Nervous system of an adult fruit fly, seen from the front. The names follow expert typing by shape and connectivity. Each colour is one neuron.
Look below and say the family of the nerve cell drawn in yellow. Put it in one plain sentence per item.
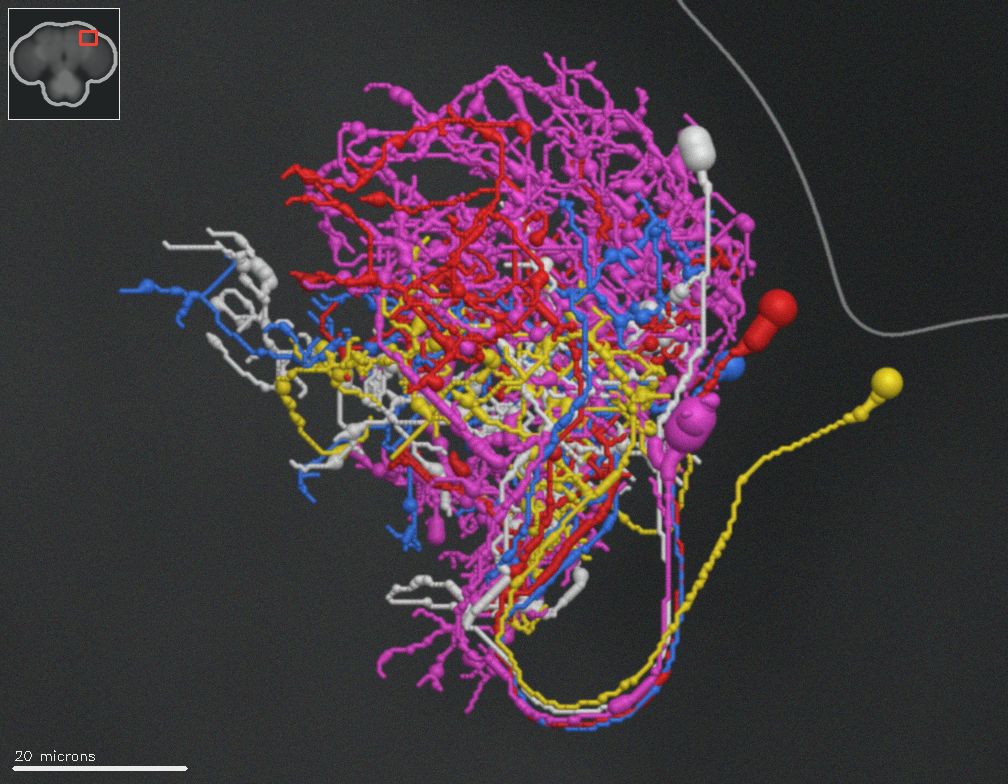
The family is hemilineage LHl4_dorsal.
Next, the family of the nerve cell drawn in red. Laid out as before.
The family is hemilineage LHl1.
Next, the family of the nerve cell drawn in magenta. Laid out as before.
The family is LHAV.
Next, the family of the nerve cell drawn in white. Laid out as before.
The family is hemilineage LHl1.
